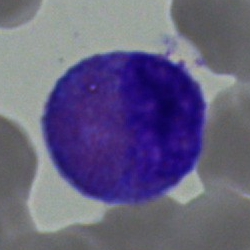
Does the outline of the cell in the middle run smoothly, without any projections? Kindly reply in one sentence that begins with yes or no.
Yes, this cell has a smooth edge with no projections, blebs or tags.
